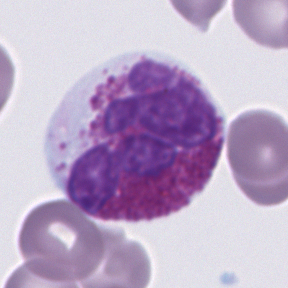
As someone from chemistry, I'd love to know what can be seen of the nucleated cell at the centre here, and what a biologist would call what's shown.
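A round, smooth outline bounds the cell. Its nucleus is divided into several lobes. The cytoplasm holds many coarse red-pink granules. At the left edge lies a pale blue-grey strip of cytoplasm with few granules. Cell type: eosinophil.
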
